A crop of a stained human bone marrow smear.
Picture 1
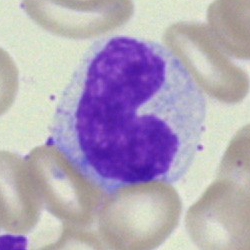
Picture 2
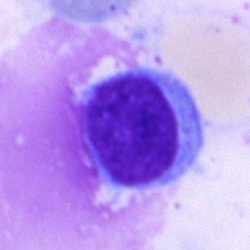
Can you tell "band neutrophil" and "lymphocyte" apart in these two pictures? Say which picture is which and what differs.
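In picture 1 is a band neutrophil, in picture 2 a lymphocyte. The band neutrophil's nucleus is kidney-shaped, with a deep notch opening to the right, and most of its cytoplasm lies to the right of the nucleus. Its chromatin is dense and dark purple with small paler patches; no nucleoli are visible.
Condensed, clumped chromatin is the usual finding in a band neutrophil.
In the lymphocyte, the nucleus fills most of the cell and leaves only a narrow rim of cytoplasm, widest on the right side. Its chromatin is dark purple and densely packed, and its outline is round and smooth, whereas the band neutrophil's outline is roughly round. The cytoplasm differs in colour: pale greyish blue in the band neutrophil, blue without visible granules in the lymphocyte.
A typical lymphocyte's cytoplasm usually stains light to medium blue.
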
